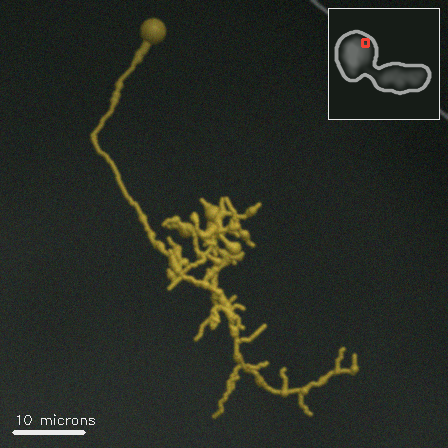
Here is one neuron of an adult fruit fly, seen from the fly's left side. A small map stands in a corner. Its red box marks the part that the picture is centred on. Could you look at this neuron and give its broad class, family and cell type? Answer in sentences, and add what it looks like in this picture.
It is an optic-lobe intrinsic neuron. Its family is Mi. The cell type is Mi16. From top to bottom in the picture it spans about 55 microns. In this view it is taller than it is wide.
